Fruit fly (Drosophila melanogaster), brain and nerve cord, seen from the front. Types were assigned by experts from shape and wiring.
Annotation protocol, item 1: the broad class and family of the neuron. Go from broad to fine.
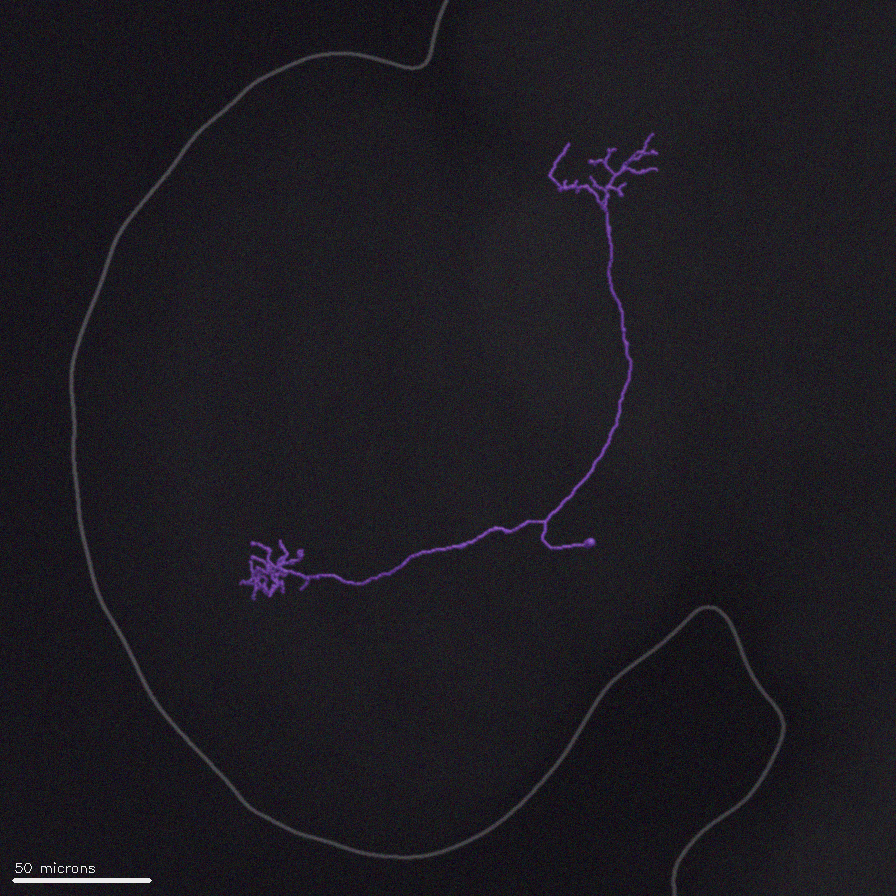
visual projection neuron; MeVP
